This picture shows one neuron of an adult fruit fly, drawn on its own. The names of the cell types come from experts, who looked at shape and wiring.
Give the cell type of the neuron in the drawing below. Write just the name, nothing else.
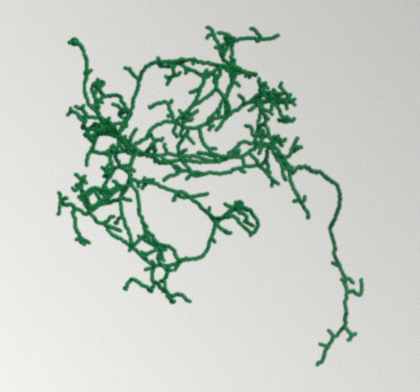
CB3019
